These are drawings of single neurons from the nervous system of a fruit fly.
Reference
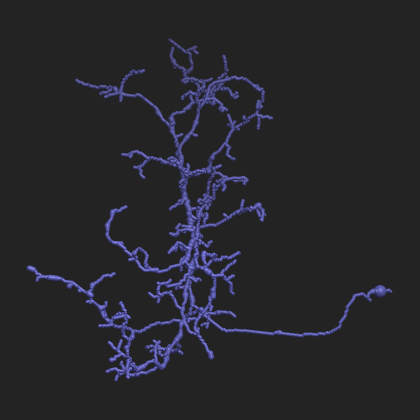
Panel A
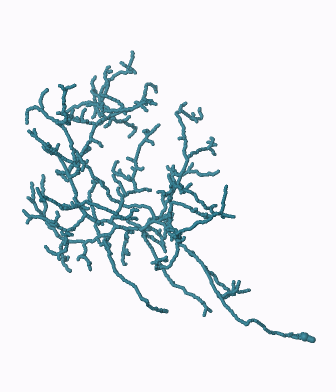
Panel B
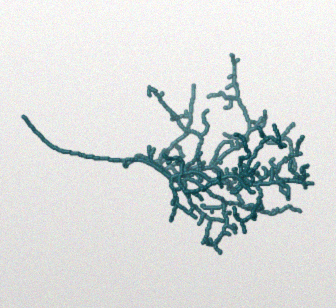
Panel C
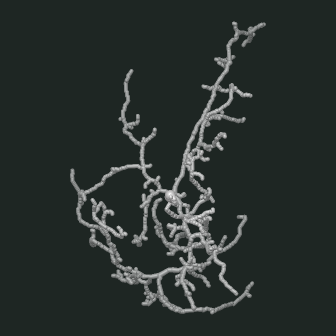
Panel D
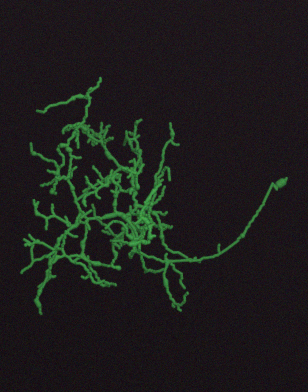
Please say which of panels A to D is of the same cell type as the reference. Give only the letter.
C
